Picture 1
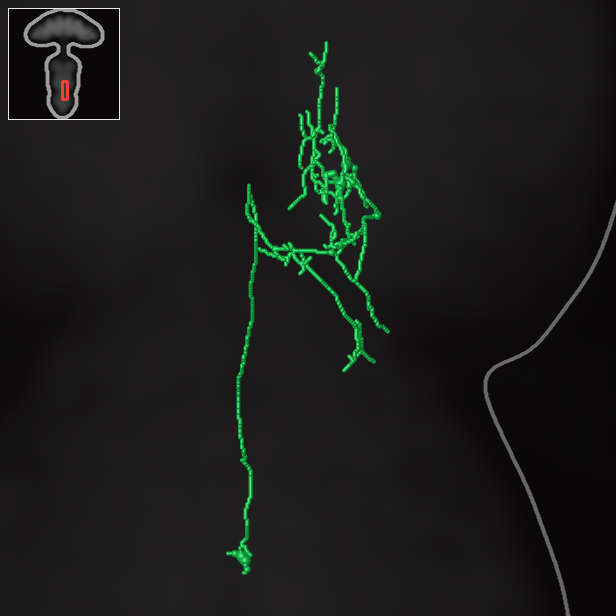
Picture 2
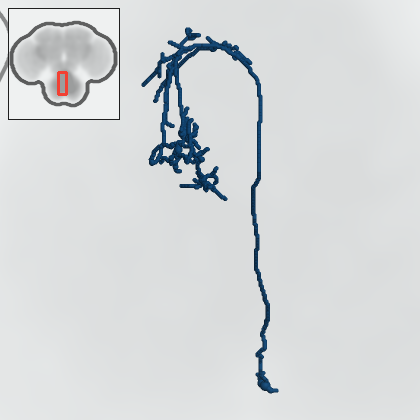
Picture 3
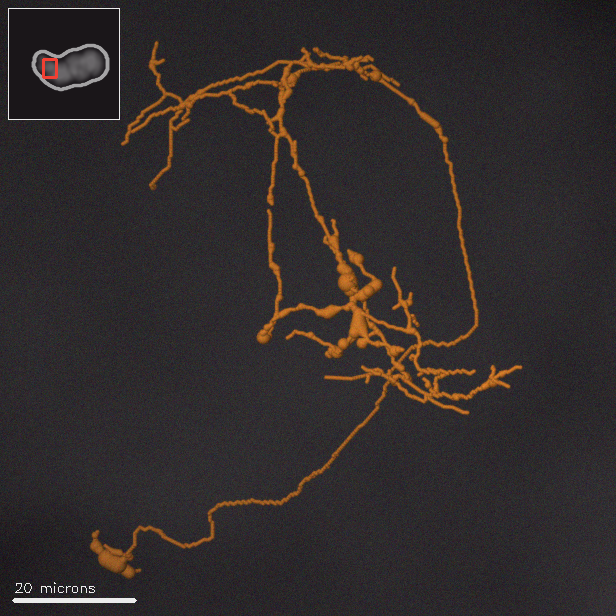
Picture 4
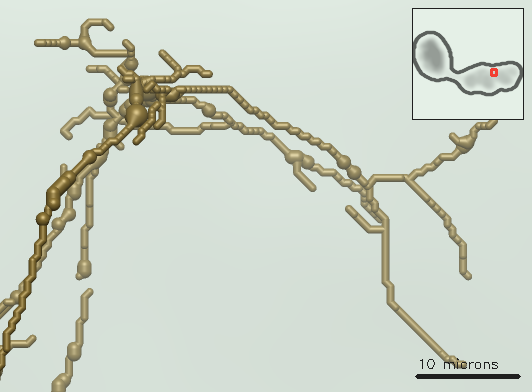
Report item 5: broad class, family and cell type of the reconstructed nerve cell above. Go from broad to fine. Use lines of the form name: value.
broad class: nerve-cord intrinsic neuron
family: hemilineage 02A
cell type: IN02A058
